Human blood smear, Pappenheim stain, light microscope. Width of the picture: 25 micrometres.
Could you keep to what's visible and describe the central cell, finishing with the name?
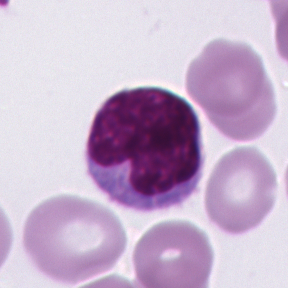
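Let me see: the outline is round, and smooth all the way around. The nucleus, though, has a notch cut into its lower side. Its chromatin is dark purple and coarsely clumped. I can't make out any distinct granules in the cytoplasm. So this is a typical lymphocyte.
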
